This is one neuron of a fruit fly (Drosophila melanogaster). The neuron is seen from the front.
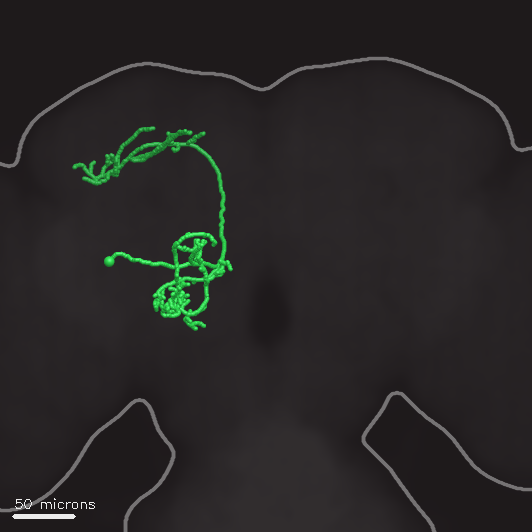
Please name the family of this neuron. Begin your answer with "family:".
family: hemilineage ALl1_ventral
